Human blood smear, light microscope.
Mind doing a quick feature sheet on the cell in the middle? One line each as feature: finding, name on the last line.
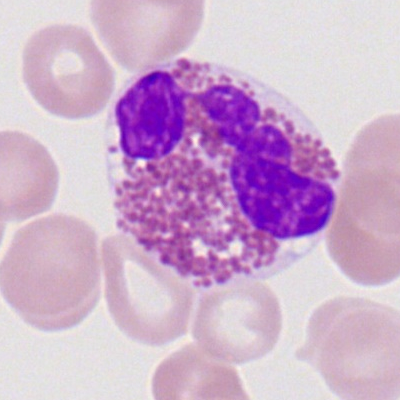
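Granules: coarse, round and orange-pink, packing the cytoplasm.
Chromatin: dark purple and condensed.
Nuclear lobes: lying along the upper and right side.
Clear spots: a few small ones among the granules, lower part.
Name: eosinophil.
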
